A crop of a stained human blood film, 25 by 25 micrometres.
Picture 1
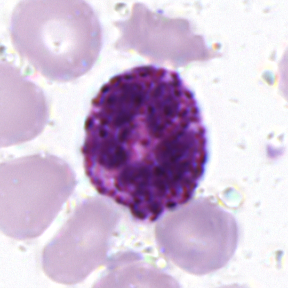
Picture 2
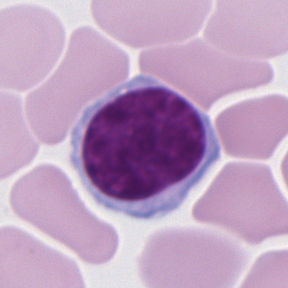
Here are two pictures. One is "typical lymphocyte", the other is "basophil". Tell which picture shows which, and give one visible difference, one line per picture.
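Picture 1 is a basophil. Coarse dark granules are scattered over the whole cell, right up to its edge.
Picture 2 is a typical lymphocyte. The cytoplasm shows no granules.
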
